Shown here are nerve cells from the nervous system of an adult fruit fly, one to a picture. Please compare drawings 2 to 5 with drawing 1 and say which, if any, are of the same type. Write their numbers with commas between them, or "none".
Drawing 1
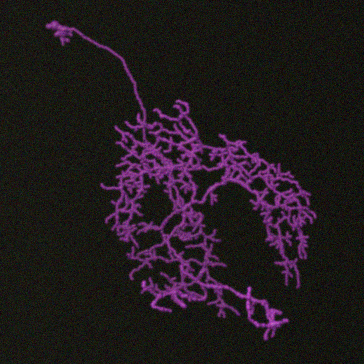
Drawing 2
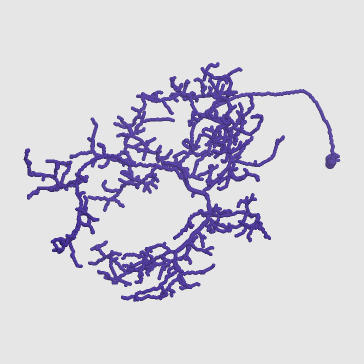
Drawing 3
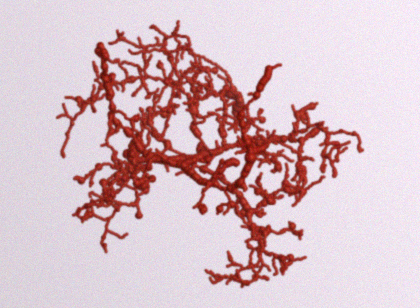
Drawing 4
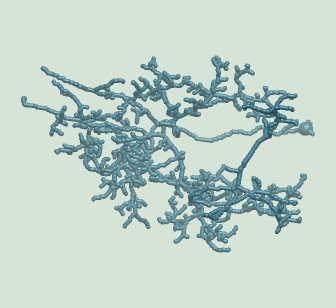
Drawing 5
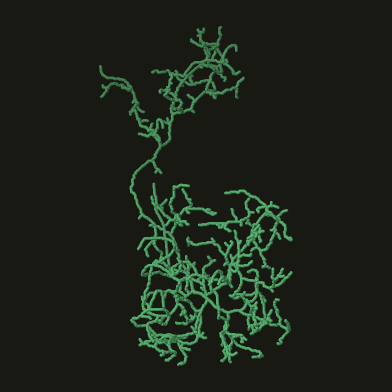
2, 3, 4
